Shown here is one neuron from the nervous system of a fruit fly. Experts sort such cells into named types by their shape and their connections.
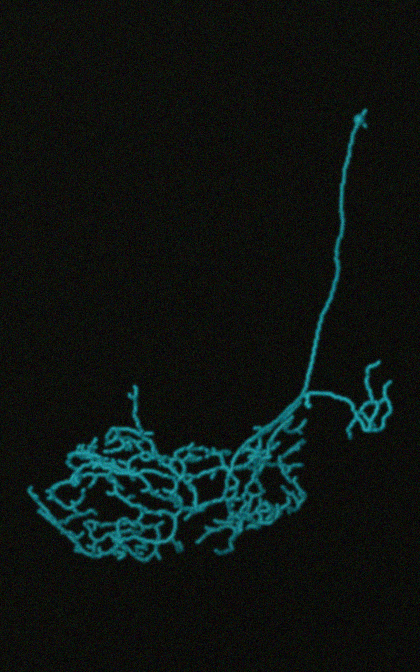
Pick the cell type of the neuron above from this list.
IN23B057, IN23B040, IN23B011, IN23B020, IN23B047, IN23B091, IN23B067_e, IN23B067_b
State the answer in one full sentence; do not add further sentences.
It is to cell type IN23B020 that the neuron belongs.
